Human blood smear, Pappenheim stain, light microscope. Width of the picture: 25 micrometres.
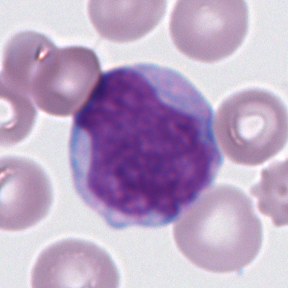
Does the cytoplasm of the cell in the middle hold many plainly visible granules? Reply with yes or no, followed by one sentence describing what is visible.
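No. No distinct granules are seen in the cytoplasm.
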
